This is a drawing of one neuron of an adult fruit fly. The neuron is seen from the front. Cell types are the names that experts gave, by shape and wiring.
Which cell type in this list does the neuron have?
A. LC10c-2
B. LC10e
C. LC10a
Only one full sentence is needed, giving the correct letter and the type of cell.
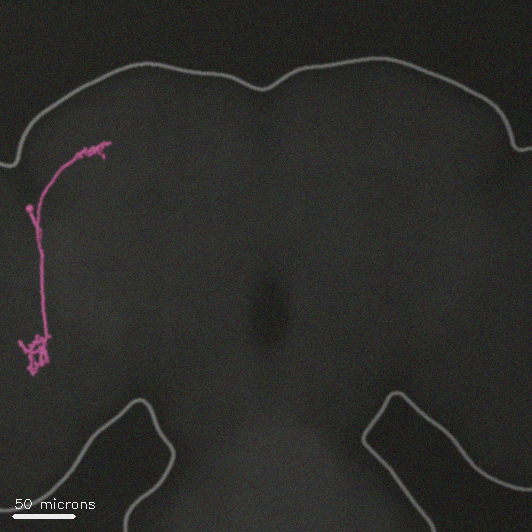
The neuron falls under LC10a, the cell type named in option C.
